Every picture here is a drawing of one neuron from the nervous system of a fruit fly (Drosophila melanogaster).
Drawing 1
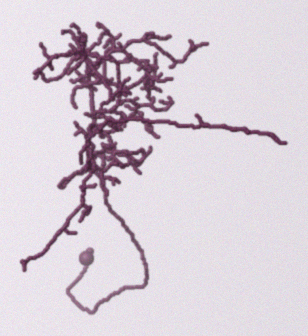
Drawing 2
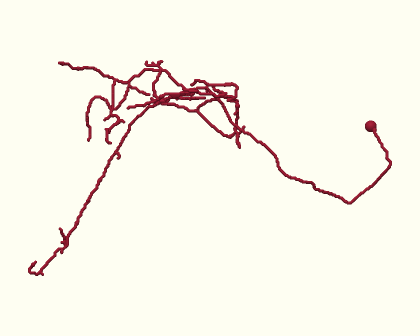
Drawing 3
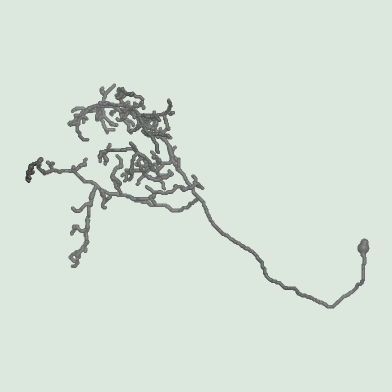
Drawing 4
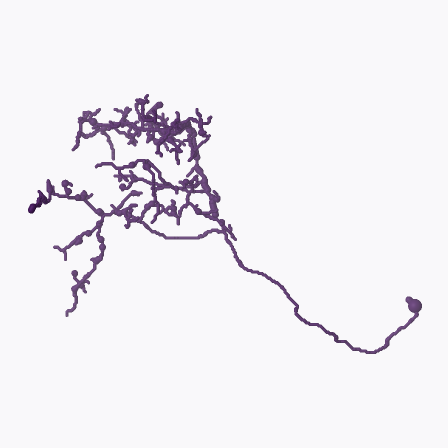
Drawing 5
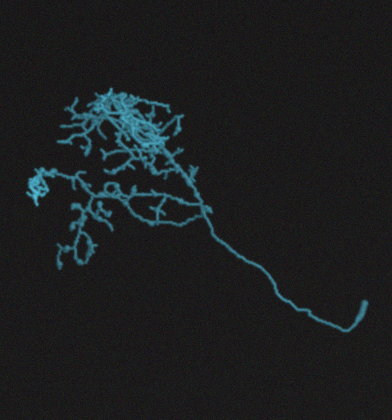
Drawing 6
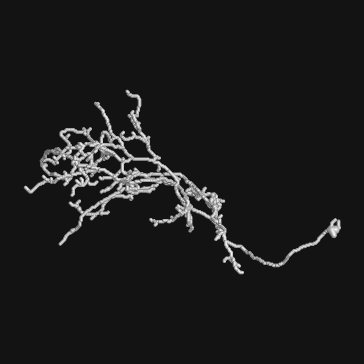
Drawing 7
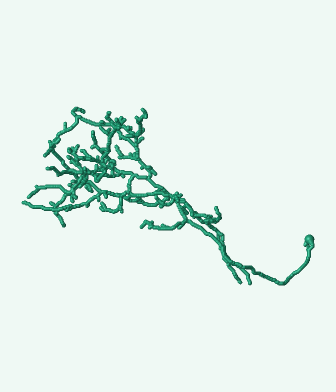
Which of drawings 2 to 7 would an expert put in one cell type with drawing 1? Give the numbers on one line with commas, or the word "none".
3, 4, 5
